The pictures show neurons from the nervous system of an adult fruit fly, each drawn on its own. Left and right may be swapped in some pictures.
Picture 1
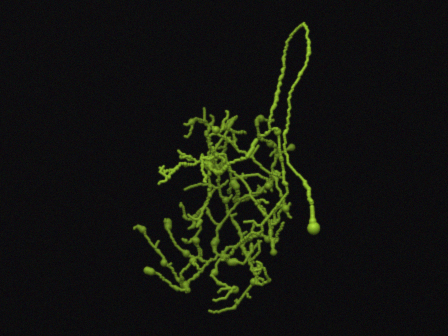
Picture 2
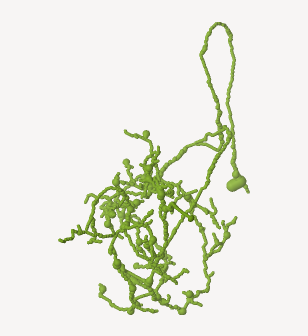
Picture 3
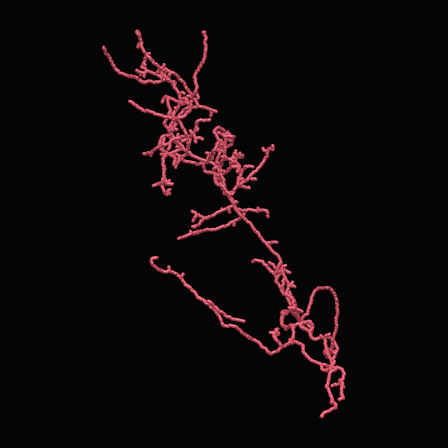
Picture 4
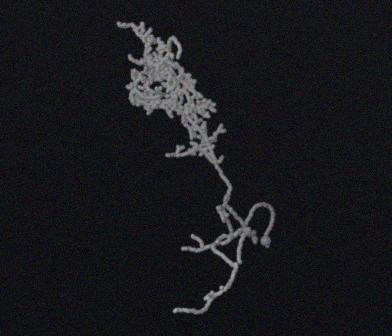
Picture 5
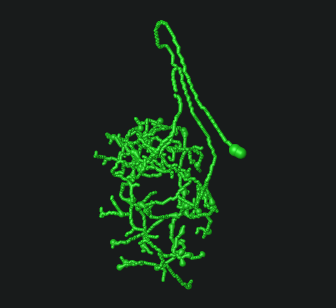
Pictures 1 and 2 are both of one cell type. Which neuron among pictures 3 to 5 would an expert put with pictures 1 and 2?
5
